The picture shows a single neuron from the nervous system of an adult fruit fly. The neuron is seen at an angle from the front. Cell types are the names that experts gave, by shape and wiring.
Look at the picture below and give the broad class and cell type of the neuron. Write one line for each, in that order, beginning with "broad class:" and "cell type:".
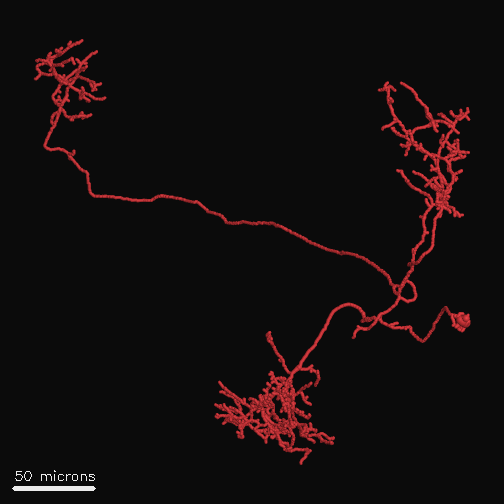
broad class: central-brain intrinsic neuron
cell type: SLP455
